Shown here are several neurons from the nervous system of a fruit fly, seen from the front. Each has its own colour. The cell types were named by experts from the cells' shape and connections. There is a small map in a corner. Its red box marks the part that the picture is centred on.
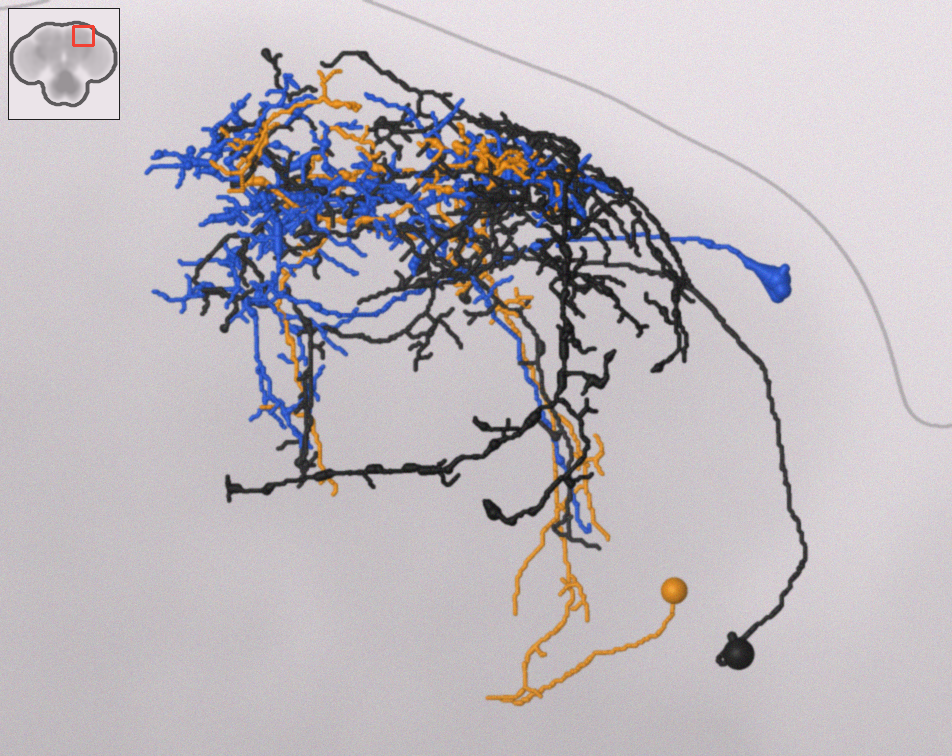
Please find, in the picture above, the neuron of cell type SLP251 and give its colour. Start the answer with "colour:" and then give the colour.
colour: blue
